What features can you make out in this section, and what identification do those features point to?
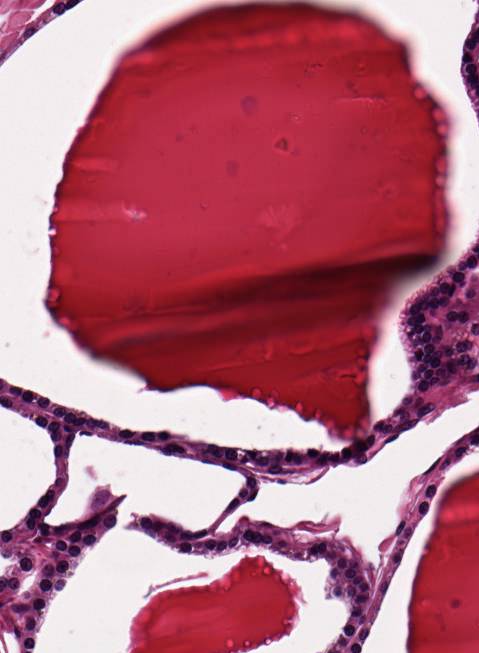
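I see rounded follicles of very unequal size, one very large follicle filling most of the upper half and a smaller colloid-filled one at bottom centre. Their lining is a single layer of flattened to low cuboidal cells with small, round, dark-staining nuclei. This is thyroid.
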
